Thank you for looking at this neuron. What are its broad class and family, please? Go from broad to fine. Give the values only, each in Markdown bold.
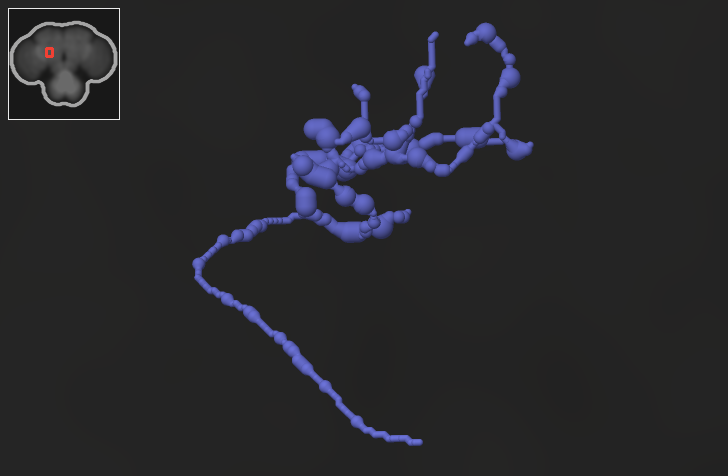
**sensory neuron entering the brain**, **class olfactory**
